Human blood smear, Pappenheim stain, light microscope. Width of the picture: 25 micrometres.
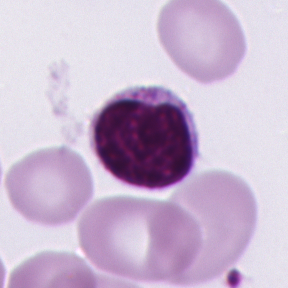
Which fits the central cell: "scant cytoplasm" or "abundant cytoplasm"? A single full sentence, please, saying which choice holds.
A narrow rim is all the cytoplasm this cell has.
